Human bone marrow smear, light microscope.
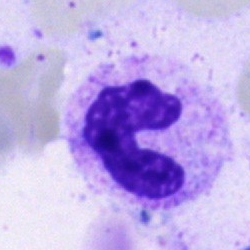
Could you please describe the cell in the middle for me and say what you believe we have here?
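Notice the nucleus curving into a C, its open side to the right. The chromatin's dark purple and coarsely clumped. Around it there's a broad rim of pale pinkish-lilac cytoplasm, with fine purplish granules scattered all through it. That's a band neutrophil.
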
